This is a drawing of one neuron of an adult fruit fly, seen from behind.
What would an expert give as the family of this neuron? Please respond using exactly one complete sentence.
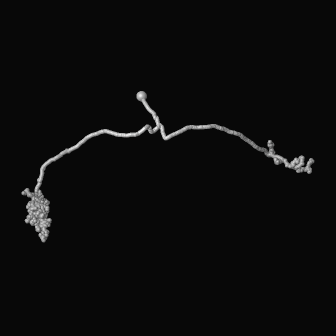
The family grouping of the neuron is LPC.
